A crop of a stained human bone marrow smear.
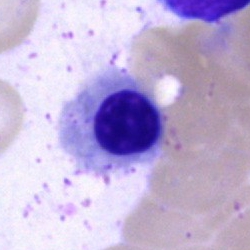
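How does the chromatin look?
Dense and dark purple.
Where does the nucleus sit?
Off-centre, with most of the cytoplasm on the left side.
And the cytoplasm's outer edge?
Irregular and slightly ruffled, with no coarse granules.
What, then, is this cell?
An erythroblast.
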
